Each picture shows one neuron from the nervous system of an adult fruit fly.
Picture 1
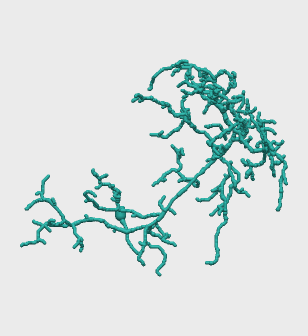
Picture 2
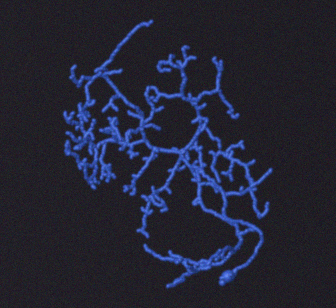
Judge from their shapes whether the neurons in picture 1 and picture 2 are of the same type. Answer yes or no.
yes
